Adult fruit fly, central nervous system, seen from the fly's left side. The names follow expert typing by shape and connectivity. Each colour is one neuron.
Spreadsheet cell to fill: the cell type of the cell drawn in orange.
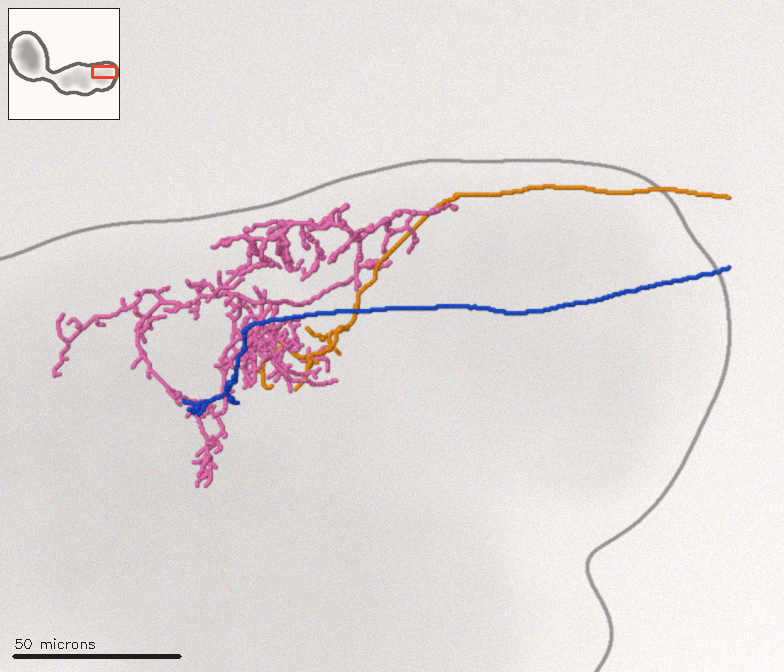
SNxx03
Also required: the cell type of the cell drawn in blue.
SNxx06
